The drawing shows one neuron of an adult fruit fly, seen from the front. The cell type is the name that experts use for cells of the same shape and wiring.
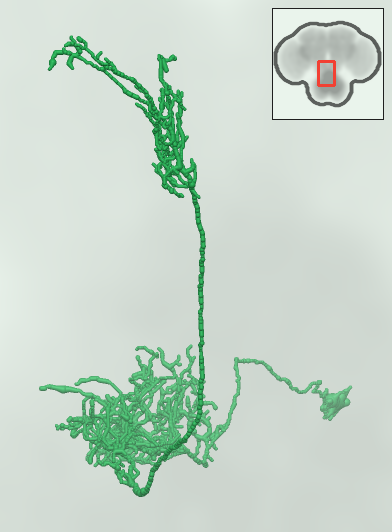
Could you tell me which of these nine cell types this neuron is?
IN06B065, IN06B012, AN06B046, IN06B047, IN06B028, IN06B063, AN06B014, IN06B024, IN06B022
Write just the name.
AN06B014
